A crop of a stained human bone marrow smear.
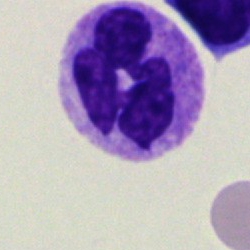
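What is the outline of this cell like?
Round and smooth.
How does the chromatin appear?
Dark purple and coarsely clumped.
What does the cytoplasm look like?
It is pale lilac, surrounds the nucleus on all sides and contains fine, faint granules.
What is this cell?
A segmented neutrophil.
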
